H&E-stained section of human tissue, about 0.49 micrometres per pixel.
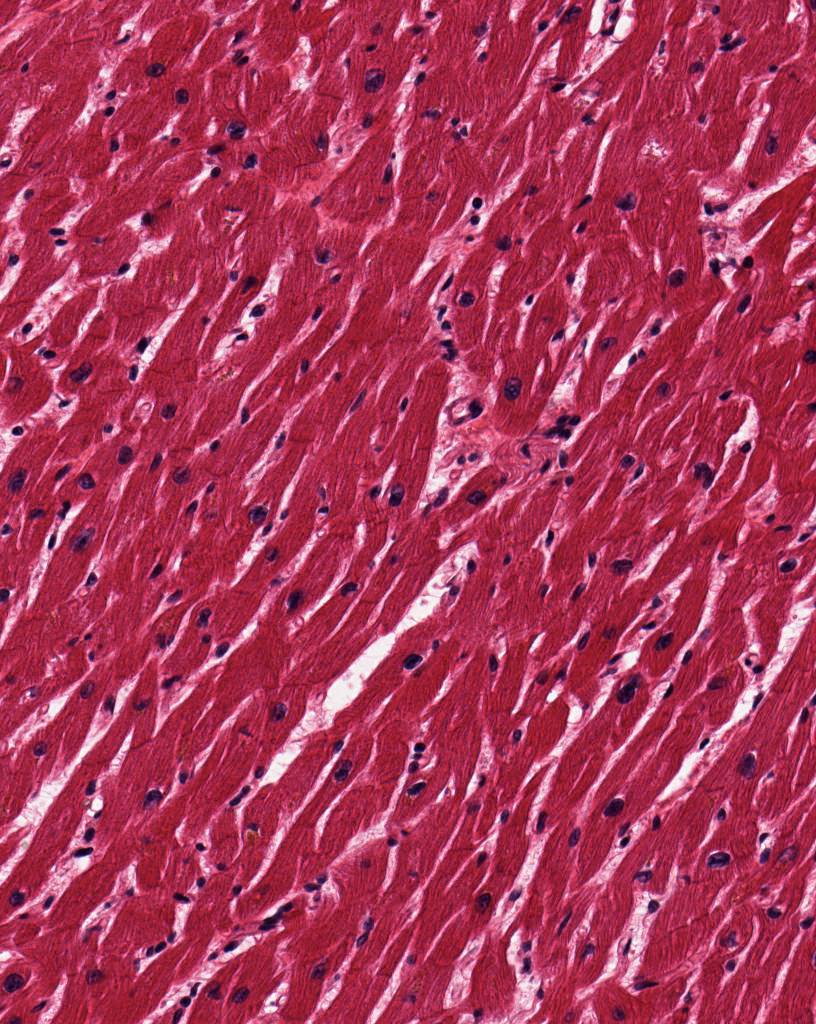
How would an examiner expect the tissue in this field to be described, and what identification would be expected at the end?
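The muscle fibres branch and join their neighbours, forming a connected network. Each cell has one central oval nucleus, and the cytoplasm is deeply eosinophilic throughout. Small, dark, elongated nuclei sit in the narrow spaces between fibres. This is the left ventricle of the heart.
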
